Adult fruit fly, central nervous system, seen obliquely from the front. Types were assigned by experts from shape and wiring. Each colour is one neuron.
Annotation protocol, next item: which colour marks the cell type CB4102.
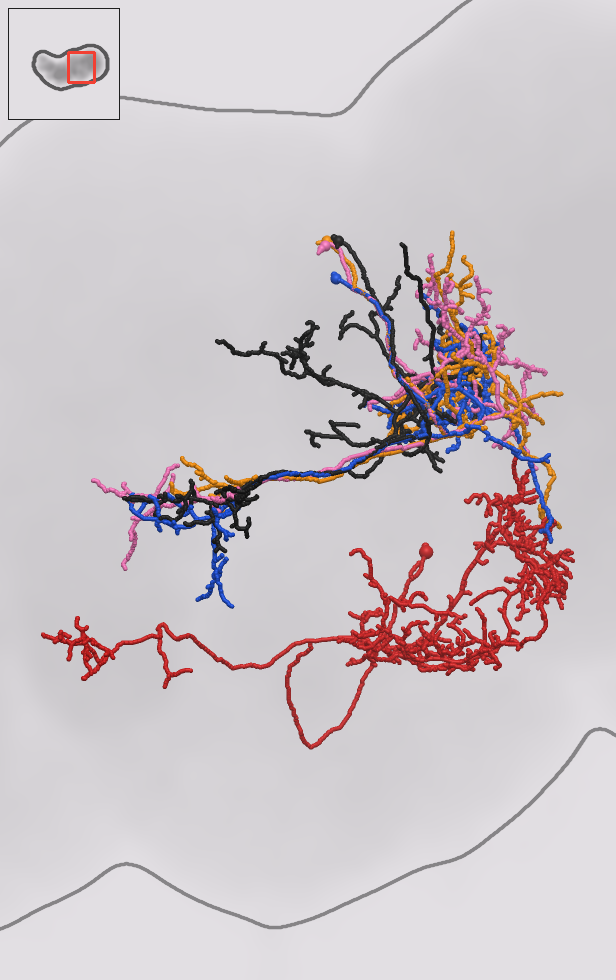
orange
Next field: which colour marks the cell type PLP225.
black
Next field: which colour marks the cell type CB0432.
red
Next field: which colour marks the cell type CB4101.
blue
